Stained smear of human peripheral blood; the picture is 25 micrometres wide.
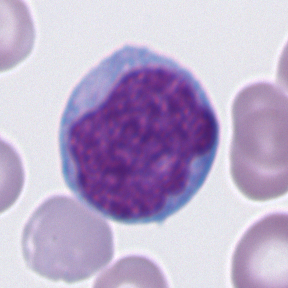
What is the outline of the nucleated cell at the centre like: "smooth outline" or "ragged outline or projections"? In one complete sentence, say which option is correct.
In outline, this cell is smooth rather than rough.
